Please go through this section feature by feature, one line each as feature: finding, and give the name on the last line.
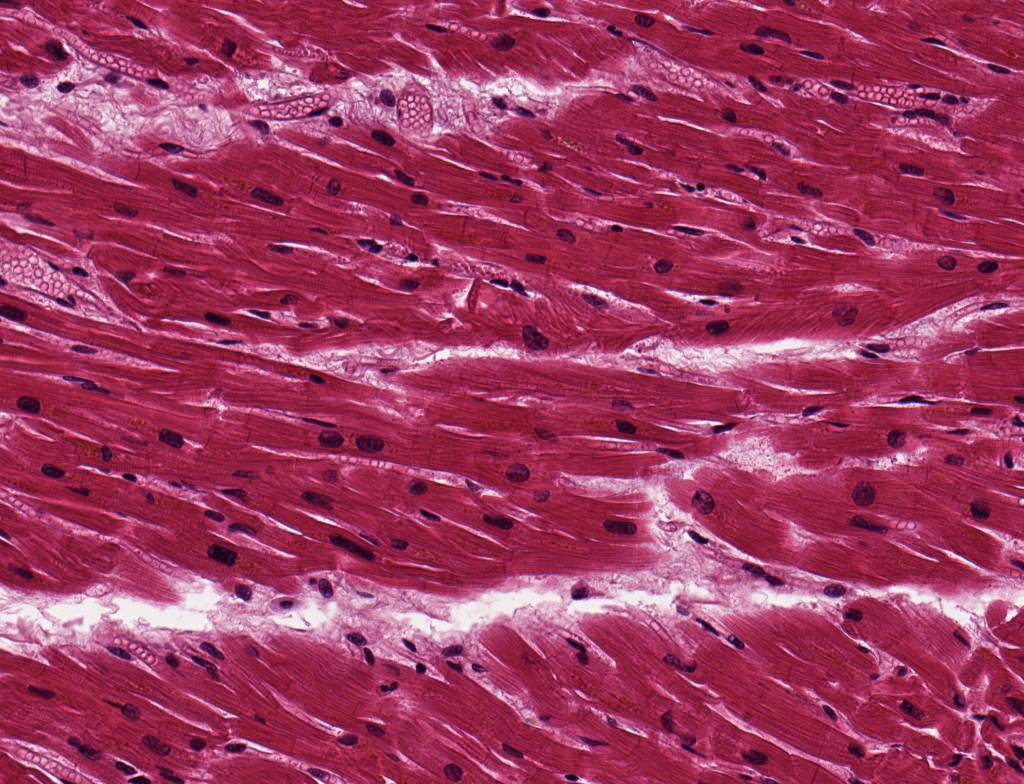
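Orientation: fibres cut lengthwise, running roughly horizontally across the whole field
Branching: fibres branch and join their neighbours
Cytoplasm: deep pink
Bundles: separated by pale loose connective tissue in horizontal bands through the middle and lower field
Name: left ventricle of the heart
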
